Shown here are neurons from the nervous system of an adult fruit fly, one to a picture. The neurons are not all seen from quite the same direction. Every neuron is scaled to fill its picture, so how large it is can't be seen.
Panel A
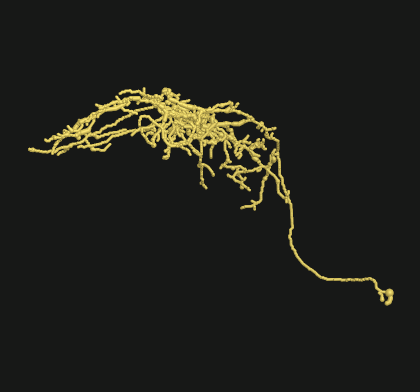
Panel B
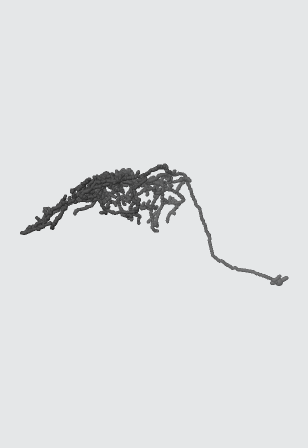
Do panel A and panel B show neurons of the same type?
yes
